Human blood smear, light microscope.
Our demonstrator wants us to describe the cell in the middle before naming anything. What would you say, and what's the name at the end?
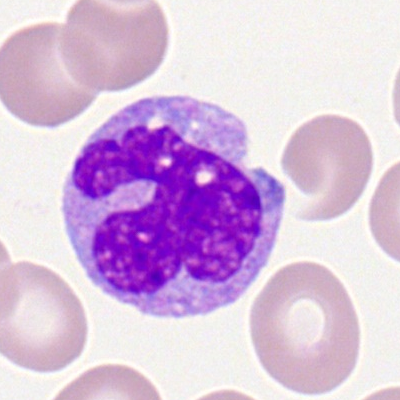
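In the cell in the middle, the nucleus is folded into several connected lobes, and several small clear spots lie over it. A moderate rim of pale lilac-grey cytoplasm surrounds the nucleus on all sides. The cell is a monocyte.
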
